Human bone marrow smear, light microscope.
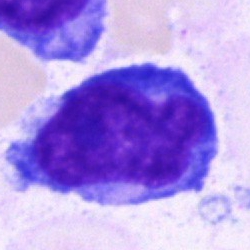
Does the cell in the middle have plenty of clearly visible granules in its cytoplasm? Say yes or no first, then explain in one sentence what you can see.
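No. No distinct granules can be seen in the cytoplasm.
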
